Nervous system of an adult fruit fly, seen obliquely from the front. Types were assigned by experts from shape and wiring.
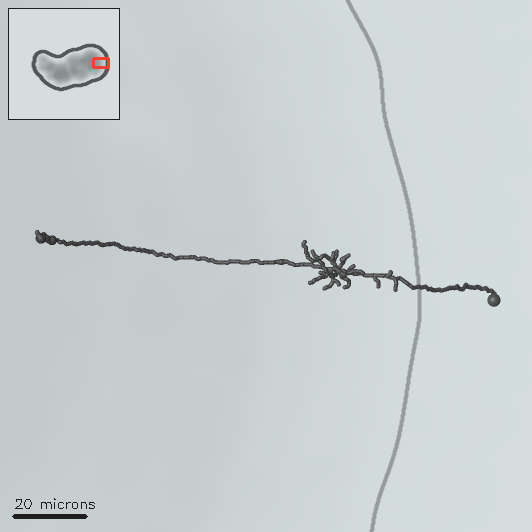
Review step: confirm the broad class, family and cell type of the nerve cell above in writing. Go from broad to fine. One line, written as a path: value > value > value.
optic-lobe intrinsic neuron > Tm > Tm9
